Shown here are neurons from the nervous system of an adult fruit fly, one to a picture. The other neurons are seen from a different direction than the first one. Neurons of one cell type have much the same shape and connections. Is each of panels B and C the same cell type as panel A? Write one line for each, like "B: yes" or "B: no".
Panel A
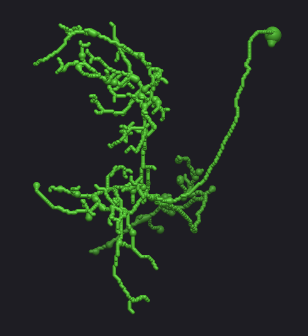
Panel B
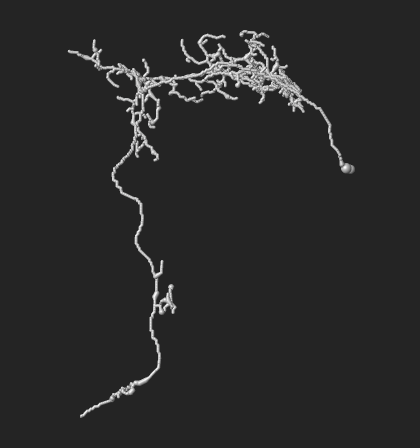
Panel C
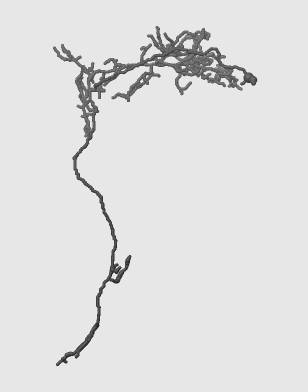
B: yes
C: yes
